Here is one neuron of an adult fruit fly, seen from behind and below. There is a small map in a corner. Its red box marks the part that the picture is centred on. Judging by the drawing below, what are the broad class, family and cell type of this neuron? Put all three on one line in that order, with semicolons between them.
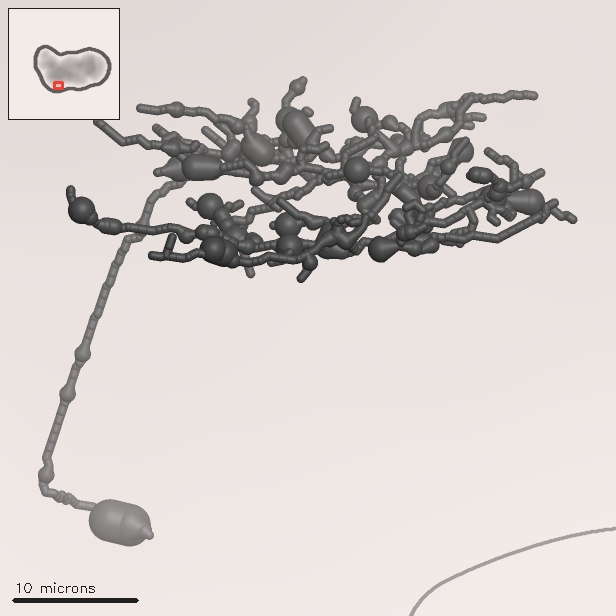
optic-lobe intrinsic neuron; Cm; Cm5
